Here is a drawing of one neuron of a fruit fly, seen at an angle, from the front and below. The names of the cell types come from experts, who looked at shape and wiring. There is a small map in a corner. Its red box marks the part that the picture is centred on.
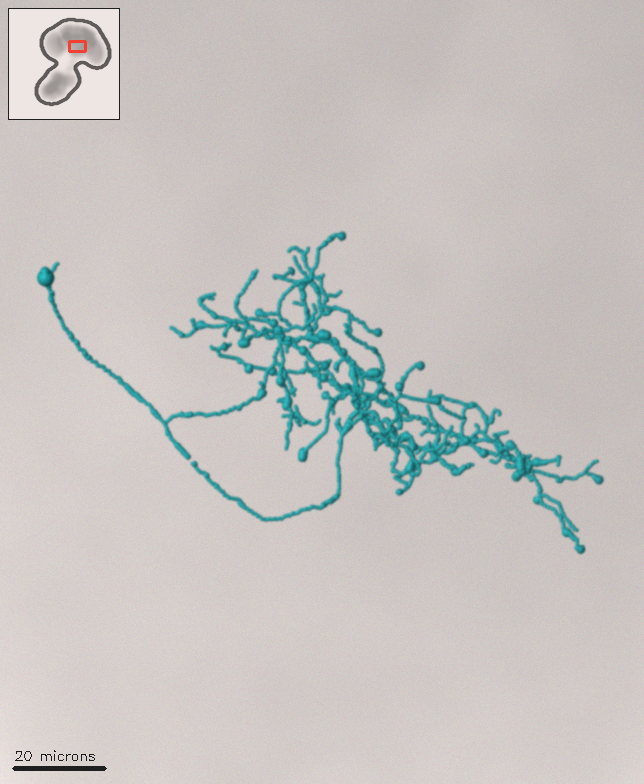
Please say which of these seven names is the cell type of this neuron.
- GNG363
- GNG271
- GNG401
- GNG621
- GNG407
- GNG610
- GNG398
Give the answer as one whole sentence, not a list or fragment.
The cell type given to this neuron is GNG621.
